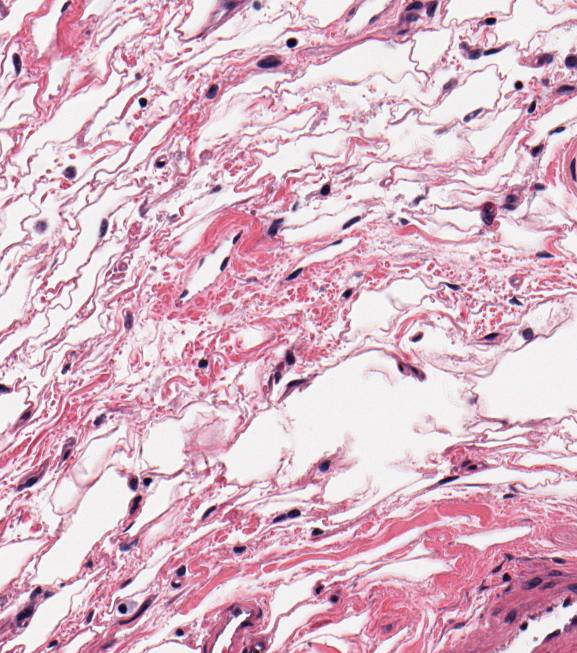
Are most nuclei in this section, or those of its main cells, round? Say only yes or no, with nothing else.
No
